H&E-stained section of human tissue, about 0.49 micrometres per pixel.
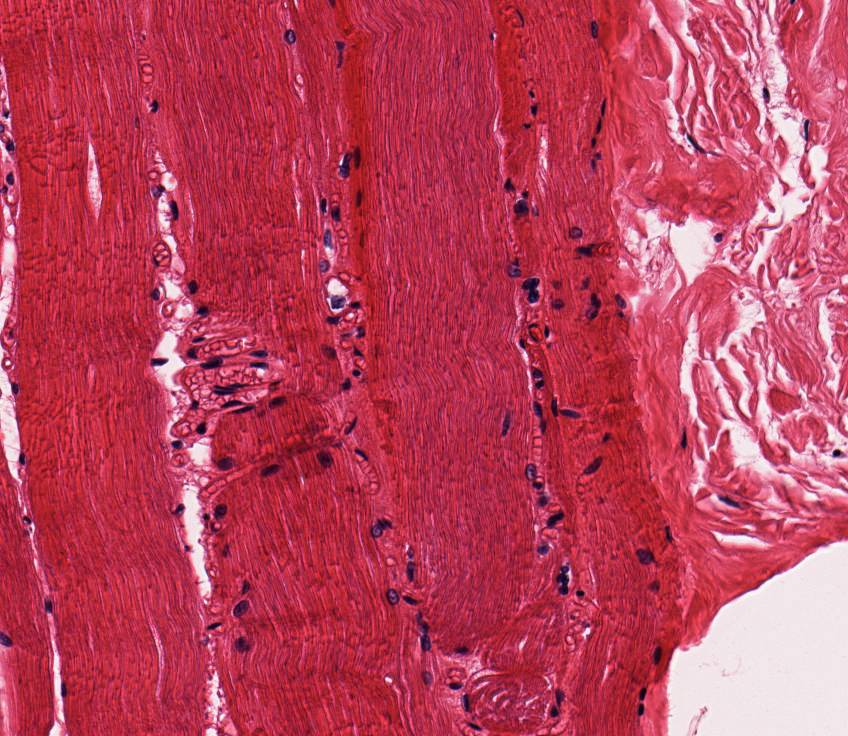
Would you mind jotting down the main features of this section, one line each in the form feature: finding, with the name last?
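Fibres: broad, unbranched, running vertically in parallel bands
Cytoplasm: deeply eosinophilic, fine lengthwise lines of myofibrils
Nuclei: flattened, at fibre edges, not central
Spaces between fibres: small capillaries with red blood cells, clearest left of centre
Name: skeletal muscle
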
